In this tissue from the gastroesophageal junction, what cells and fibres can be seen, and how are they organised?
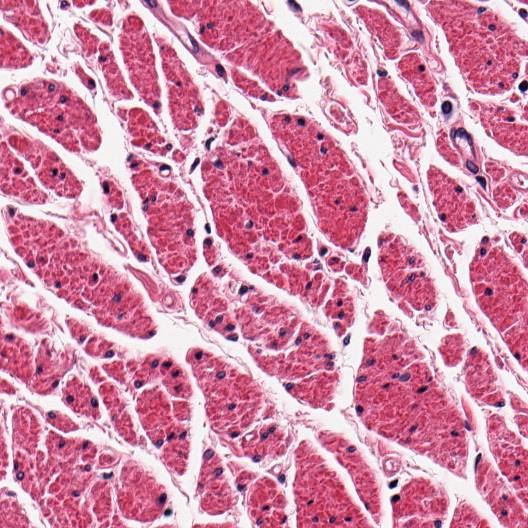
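Here the whole field is made up of rounded to elongated bundles of pink cells, with pale clefts and thin strands of connective tissue between them. Look at the nuclei: small, round, dark blue, and scattered through the inside of each bundle, not just at the edges. The muscle cytoplasm takes a deep pink-red. Between bundles the septa are thin, loose and pale pink, carrying a few slender spindle-shaped nuclei.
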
